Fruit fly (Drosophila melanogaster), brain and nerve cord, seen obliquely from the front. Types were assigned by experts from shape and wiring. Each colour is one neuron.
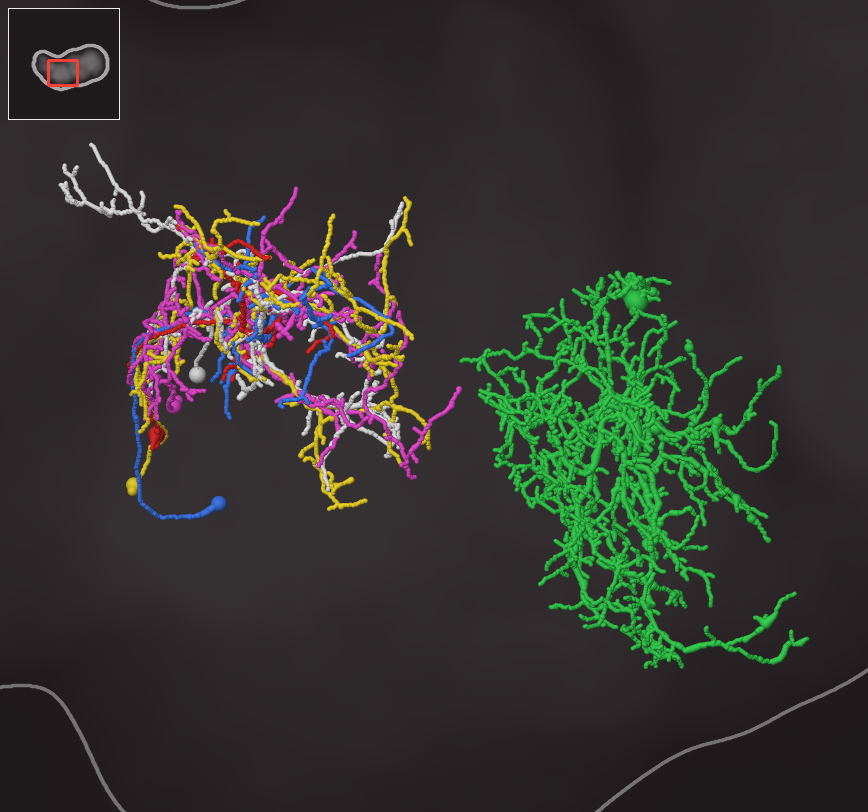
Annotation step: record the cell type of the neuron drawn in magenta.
IN21A050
